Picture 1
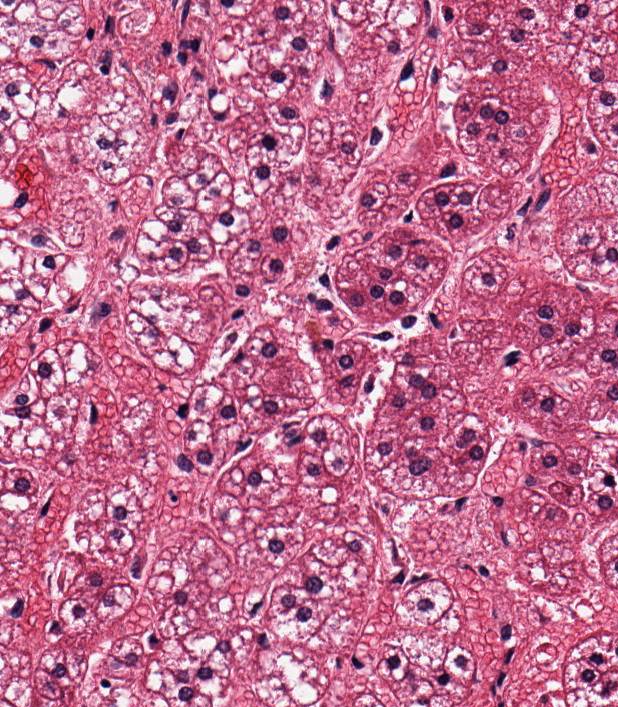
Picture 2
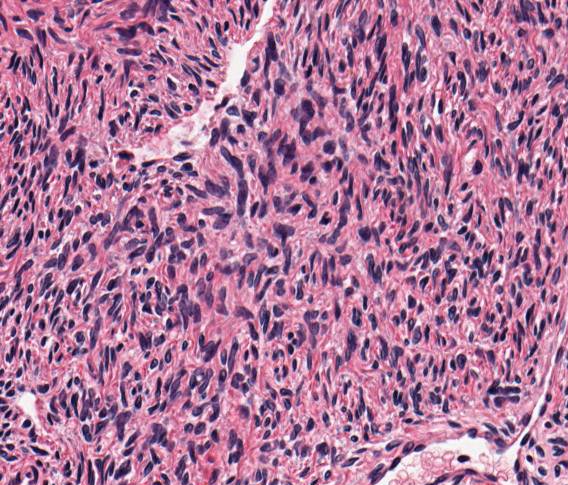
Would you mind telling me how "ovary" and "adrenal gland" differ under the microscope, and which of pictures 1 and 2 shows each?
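Let's take them in turn: picture 1 is the adrenal gland, and picture 2 is the ovary. In the adrenal gland, look at how the cells are grouped throughout into rounded nests, with thin partitions between them. Many of these cells, most numerous on the left and in the lower part, have pale cytoplasm filled with small clear vacuoles. Others, especially in the centre and upper right, have denser pink granular cytoplasm with few vacuoles. A small cluster of red blood cells sits at the upper left edge of picture 1. Now turn to the ovary, where spindle cells are densely packed throughout in short fascicles crossing one another in different directions. Their nuclei are elongated to oval and darkly stained, their pale pink cytoplasm is scant, and their borders are indistinct. Fine wavy pink fibres run between them.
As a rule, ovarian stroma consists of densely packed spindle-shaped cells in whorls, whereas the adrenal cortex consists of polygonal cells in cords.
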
